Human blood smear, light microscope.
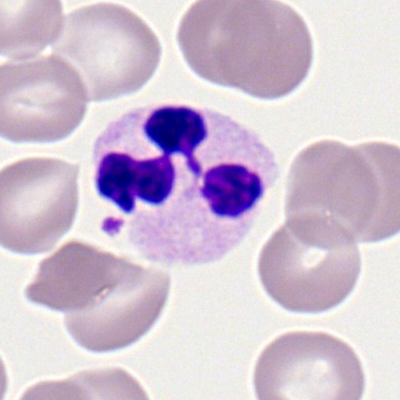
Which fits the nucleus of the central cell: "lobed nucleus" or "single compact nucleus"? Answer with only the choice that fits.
Lobed nucleus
